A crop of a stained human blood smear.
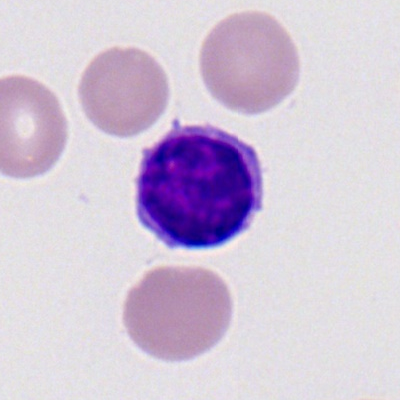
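Lymphocyte, the central cell of a stained blood smear. No nucleoli can be made out in the nucleus. The cytoplasm is limited to a thin, pale bluish-lavender rim surrounding the nucleus and contains no visible granules. The cell margin is slightly uneven rather than perfectly smooth.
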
